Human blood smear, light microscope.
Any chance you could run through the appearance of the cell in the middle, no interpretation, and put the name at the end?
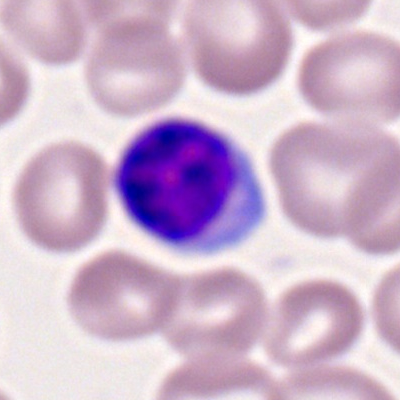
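Smooth, roughly round outline on this one. Its chromatin is dense and dark purple, with coarse clumps. There's only a scant pale blue rim of cytoplasm, widest on the right side. It's a lymphocyte.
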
